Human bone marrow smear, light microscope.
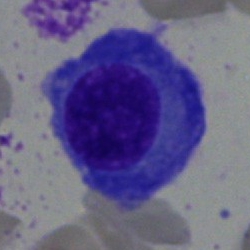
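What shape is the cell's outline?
Irregular, with a bumpy, scalloped edge.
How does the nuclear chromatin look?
Dark purple, finely stippled and somewhat clumped.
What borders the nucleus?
A paler band of cytoplasm, clearest on its right side; no distinct granules show anywhere in the cytoplasm.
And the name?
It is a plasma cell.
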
